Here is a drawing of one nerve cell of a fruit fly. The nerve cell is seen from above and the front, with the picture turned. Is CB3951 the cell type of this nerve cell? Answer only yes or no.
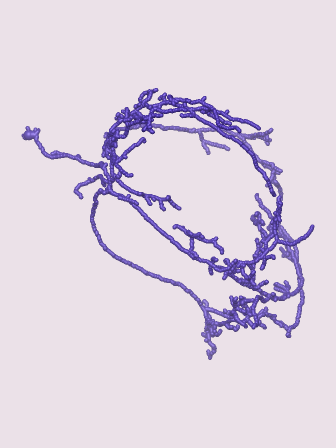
yes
